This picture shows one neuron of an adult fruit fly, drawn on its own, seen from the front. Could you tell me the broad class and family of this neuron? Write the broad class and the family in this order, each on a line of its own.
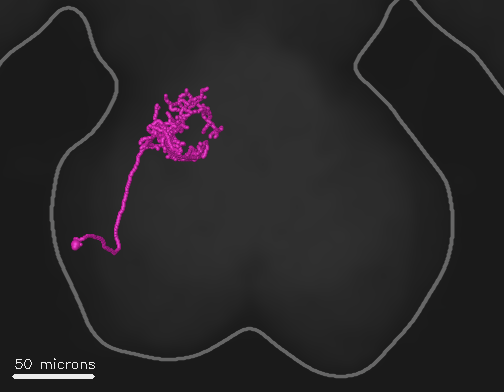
nerve-cord intrinsic neuron
hemilineage 16B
